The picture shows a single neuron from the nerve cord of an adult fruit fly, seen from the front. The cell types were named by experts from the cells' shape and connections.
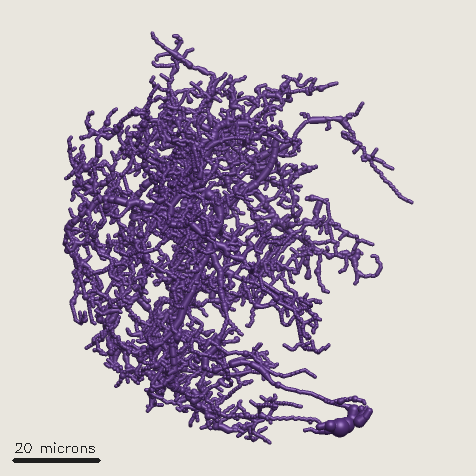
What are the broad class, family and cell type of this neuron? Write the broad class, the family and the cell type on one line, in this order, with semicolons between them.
nerve-cord intrinsic neuron; hemilineage 08A; IN08A005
